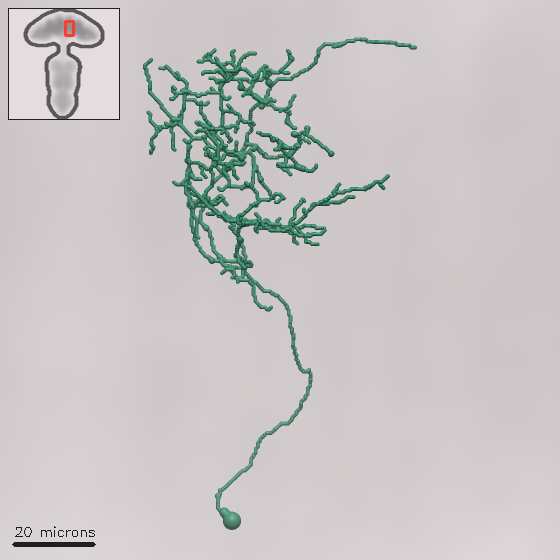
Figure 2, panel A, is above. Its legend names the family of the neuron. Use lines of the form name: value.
family: hemilineage DM4_dorsal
